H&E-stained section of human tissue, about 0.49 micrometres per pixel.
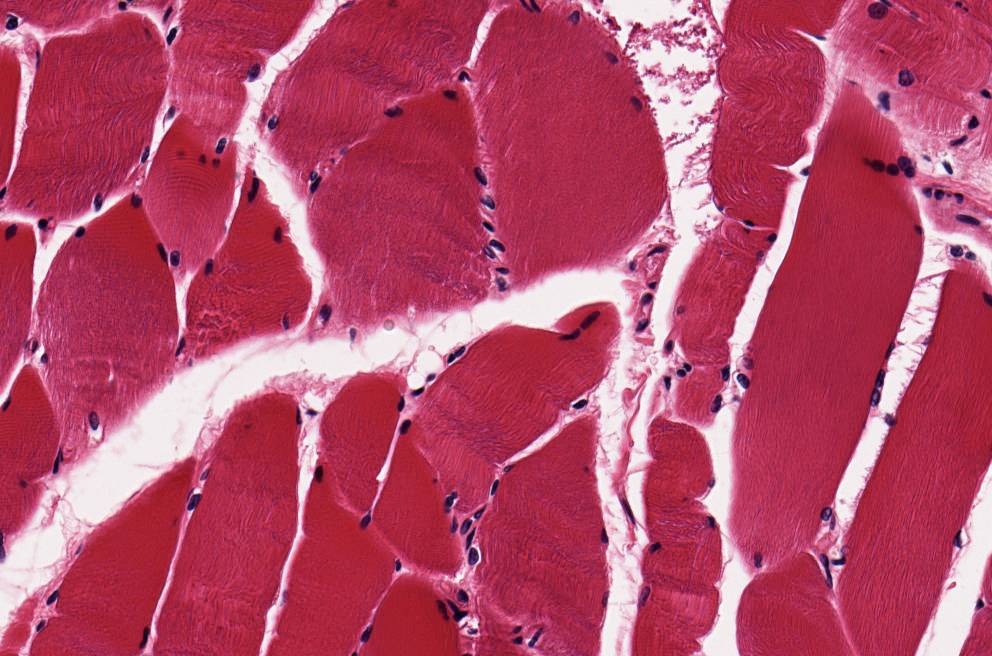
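Skeletal muscle, H&E section. Fibre nuclei small, dark, flattened, at fibre edges. Right of field: fibres run lengthwise, top to bottom, as long bands. Broad pale band with sparse wispy connective tissue crosses from left edge toward centre. No fat cells between fibres.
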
